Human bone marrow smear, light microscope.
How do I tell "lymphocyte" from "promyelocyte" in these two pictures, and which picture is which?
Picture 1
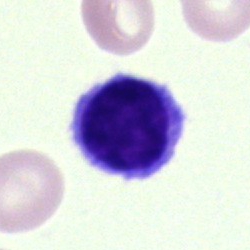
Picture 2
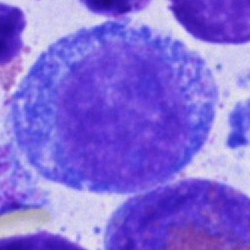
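In the first picture you have a lymphocyte, and in the second a promyelocyte. Begin with the edges: the lymphocyte is roughly round but slightly irregular and knobbly, while the promyelocyte is round, with a finely bumpy edge and no long projections. Next, the chromatin: in the lymphocyte it is dark purple and densely clumped, whereas in the promyelocyte it looks fine and evenly spread.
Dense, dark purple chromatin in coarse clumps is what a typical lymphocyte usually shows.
In the lymphocyte, the cytoplasm is only a very thin blue rim at the cell's edge, with no granules and no vacuoles, and no nucleoli can be seen in its nucleus.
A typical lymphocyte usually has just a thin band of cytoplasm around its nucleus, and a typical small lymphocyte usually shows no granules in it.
Near the promyelocyte, small scattered blue-purple specks lie in the background.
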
